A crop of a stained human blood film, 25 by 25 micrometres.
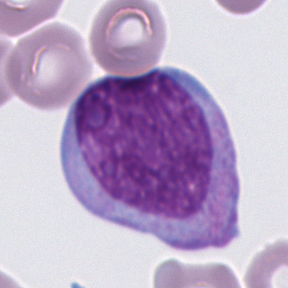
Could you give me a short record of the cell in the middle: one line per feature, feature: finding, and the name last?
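Nuclear position: toward the top of the cell, widest band of cytoplasm below
Nuclear outline: oval
Nuclear area: about 60% of the cell's area
Chromatin: finely stippled, not in coarse dark clumps
Nucleolus: one, round, ring-outlined, in the upper left of the nucleus
Cytoplasm: pale blue
Name: atypical promyelocyte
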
